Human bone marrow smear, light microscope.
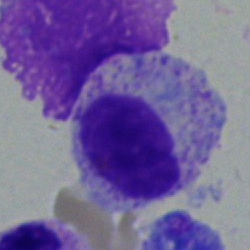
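Myelocyte: notice how the nucleus sits off-centre toward the lower left, its chromatin deep purple and dense. The cytoplasm forms a broad rim, widest above and to the right of the nucleus. Look for the small purple granules scattered through it.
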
